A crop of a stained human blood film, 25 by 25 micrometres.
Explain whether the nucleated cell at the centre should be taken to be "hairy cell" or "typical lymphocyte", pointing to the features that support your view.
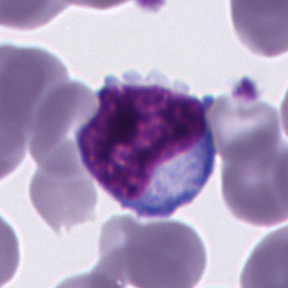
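Typical lymphocyte. Nucleus fills most of the cell, lying toward the upper left; cytoplasm forms a crescent at the lower right.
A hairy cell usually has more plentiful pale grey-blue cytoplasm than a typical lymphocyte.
Crescent pale blue centrally, deeper blue at the rim. Small pale blebs project from the upper cell border.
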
